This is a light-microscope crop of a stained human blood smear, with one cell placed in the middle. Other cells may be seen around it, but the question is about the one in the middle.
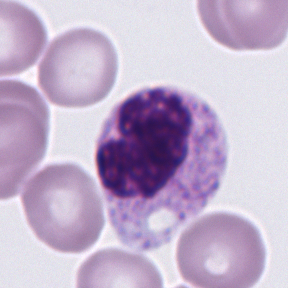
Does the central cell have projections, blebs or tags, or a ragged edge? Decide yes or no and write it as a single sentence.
No, no projections, blebs or ragged parts break the cell's outline.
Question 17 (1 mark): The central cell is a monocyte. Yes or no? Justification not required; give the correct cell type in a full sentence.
No, the middle cell is actually a segmented neutrophil rather than a monocyte.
